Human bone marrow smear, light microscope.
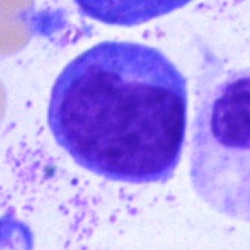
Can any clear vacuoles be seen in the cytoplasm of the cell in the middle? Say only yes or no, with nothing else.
No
